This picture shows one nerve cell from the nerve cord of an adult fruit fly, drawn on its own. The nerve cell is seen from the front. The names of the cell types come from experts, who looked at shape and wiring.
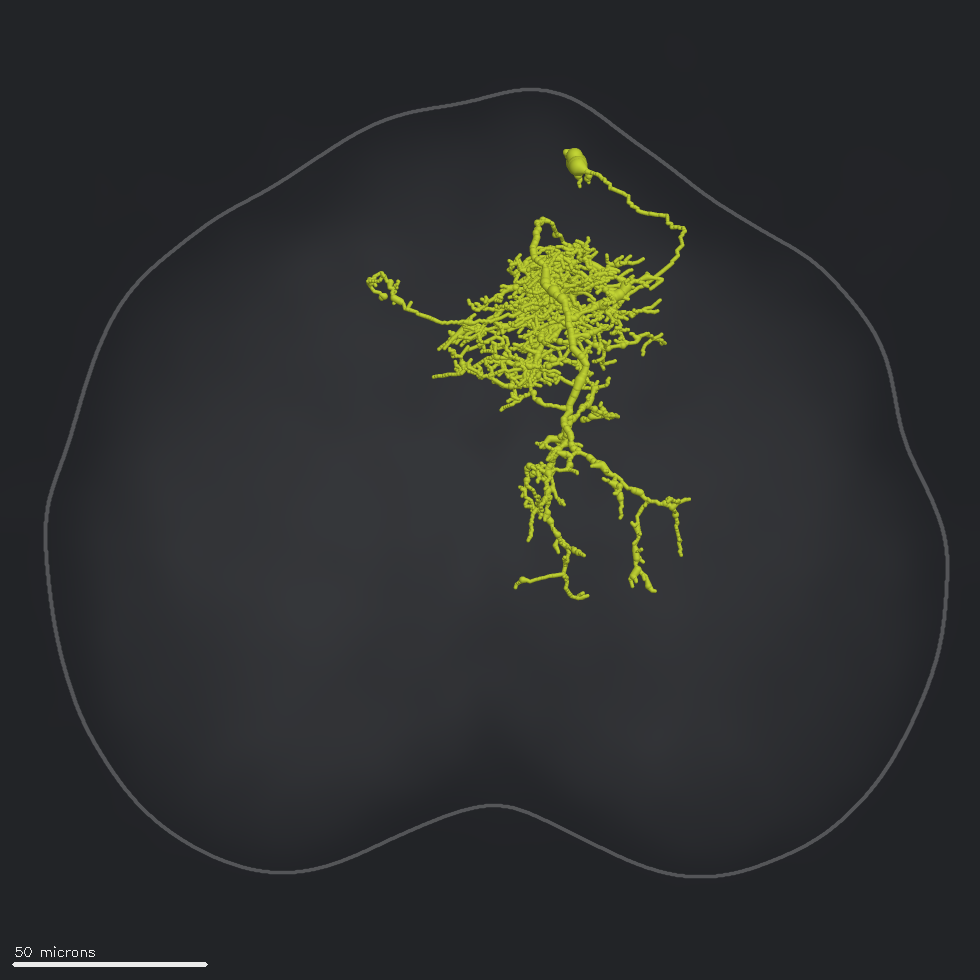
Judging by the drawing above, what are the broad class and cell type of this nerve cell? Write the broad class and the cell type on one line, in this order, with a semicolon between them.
nerve-cord intrinsic neuron; INXXX100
